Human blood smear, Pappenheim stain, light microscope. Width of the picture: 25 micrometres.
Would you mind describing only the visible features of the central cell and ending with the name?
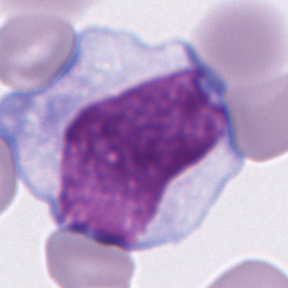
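Nucleus: one broad irregular mass, not split into lobes, running diagonally from lower left to upper right. Cytoplasm: plentiful, pale grey-blue, widest on the upper left of the nucleus. Identification: monocyte.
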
